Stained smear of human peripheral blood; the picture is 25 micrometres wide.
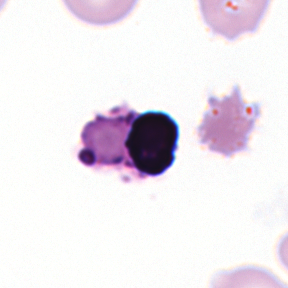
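Normoblast in a stained peripheral blood smear. Its cytoplasm is ample, reaching to the left of the nucleus over a width about equal to the nucleus. No distinct granules appear in it. A small dark round body lies at its lower left edge. Along the upper edge, the cytoplasmic outline is irregular and ragged.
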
